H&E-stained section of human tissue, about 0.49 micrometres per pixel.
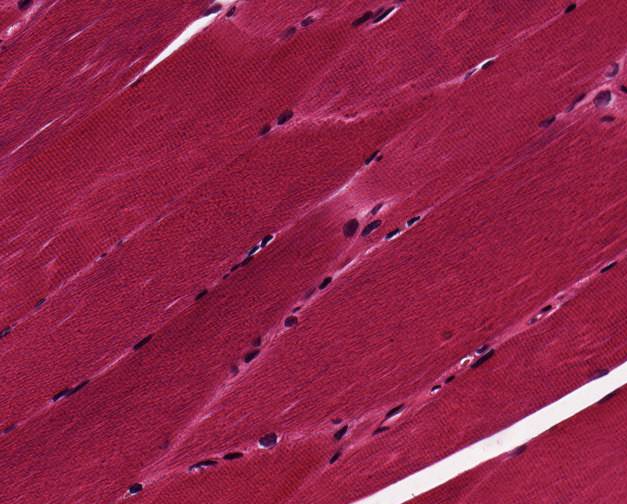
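Skeletal muscle, haematoxylin and eosin: the nuclei keep to the fibre edges, along their borders. They're dark purple and elongated, lined up with each fibre's long axis. The cytoplasm is deep red-pink with fine transverse cross-striations. Only thin pale strands of connective tissue separate neighbouring fibres.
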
